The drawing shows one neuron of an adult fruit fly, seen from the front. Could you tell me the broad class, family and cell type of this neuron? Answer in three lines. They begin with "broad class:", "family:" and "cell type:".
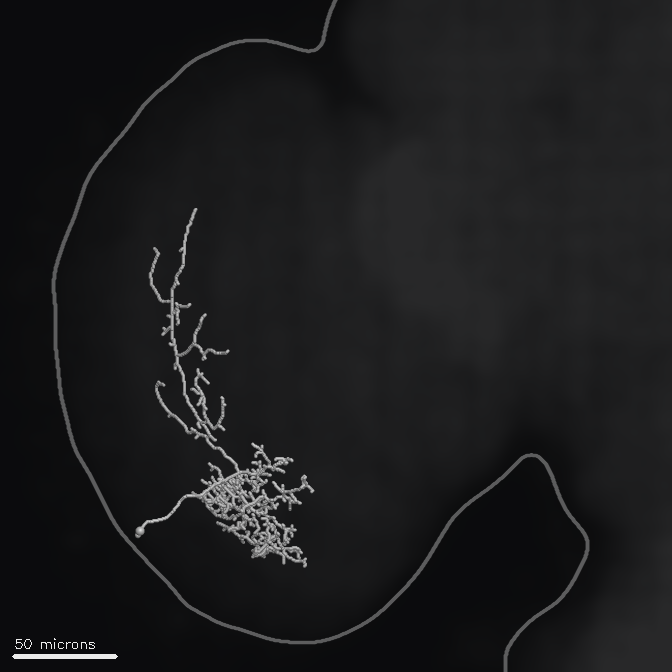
broad class: optic-lobe intrinsic neuron
family: Cm
cell type: Cm8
